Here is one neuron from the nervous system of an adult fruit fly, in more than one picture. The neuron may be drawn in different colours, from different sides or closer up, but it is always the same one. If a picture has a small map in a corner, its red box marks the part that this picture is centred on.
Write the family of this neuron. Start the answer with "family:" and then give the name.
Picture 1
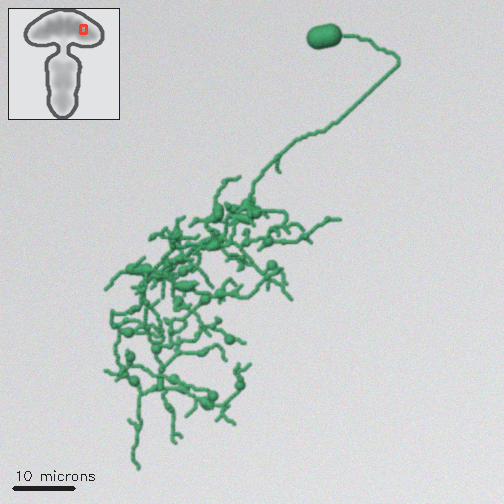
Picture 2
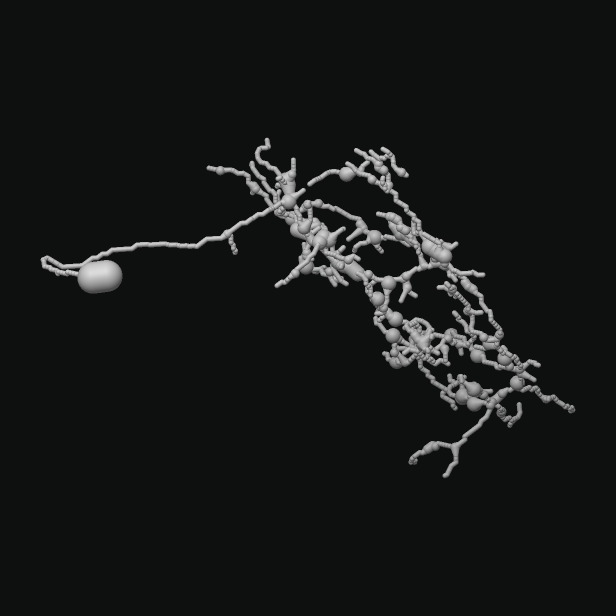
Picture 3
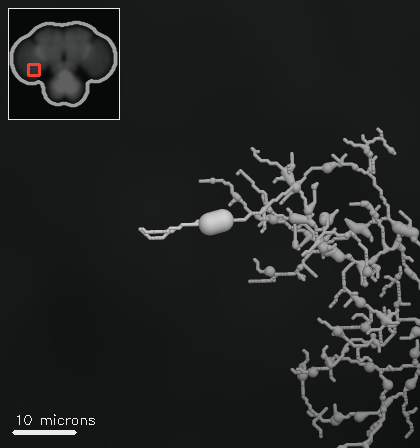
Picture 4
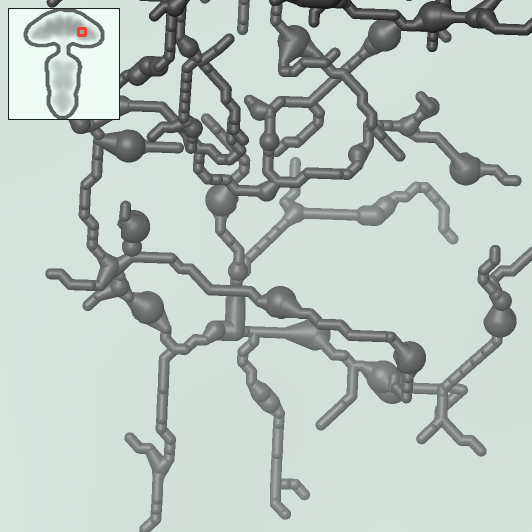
family: Cm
